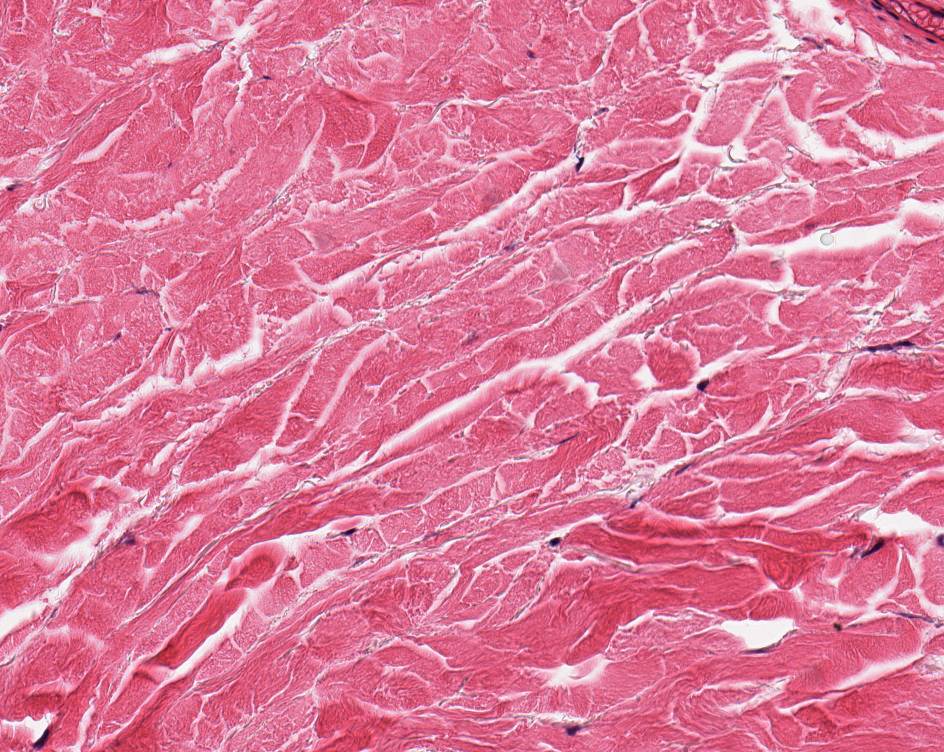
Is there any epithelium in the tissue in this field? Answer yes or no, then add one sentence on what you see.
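No. The whole field is filled by closely packed pink fibre bundles, with no epithelium anywhere.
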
